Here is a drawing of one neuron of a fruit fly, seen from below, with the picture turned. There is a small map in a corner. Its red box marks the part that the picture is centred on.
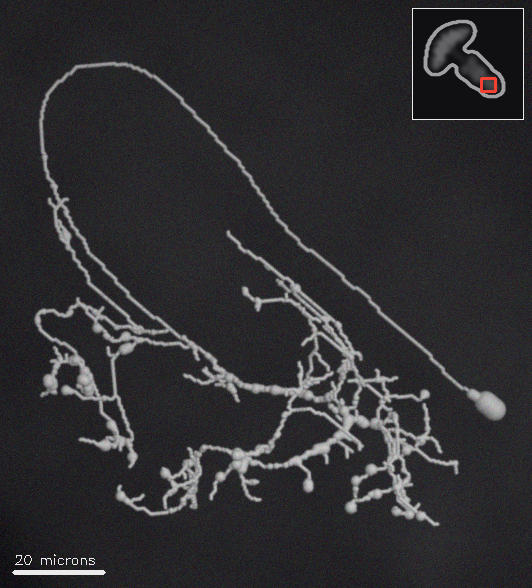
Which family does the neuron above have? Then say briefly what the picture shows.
The family is hemilineage 12B. It is a nerve-cord intrinsic neuron. It lies in the nerve cord. By the scale bar it is about 100 microns tall in this view. Dozens of branch ends can be seen.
